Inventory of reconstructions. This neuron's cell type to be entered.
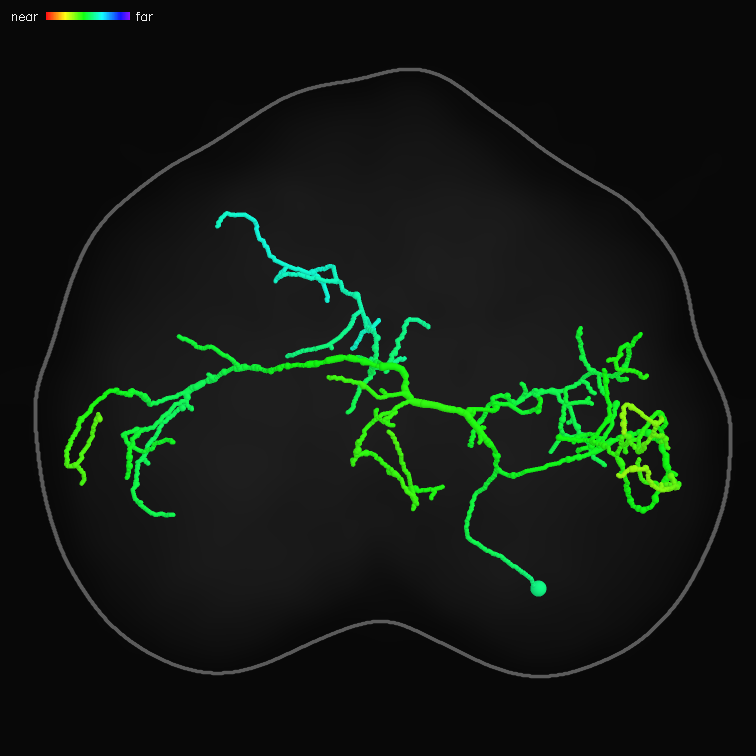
IN04B030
